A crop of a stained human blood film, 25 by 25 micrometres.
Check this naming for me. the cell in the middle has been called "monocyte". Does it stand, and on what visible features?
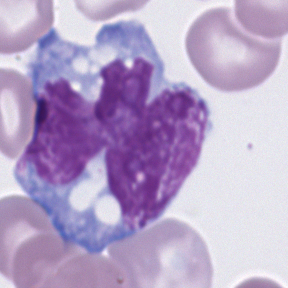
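Let's look first: the outline is irregular and angular rather than round, and red cells touch its lower edge. The nucleus is folded into broad lobes, not split into thin segments joined by strands. The cytoplasm is pale greyish-blue, holds several clear round vacuoles, and shows no coarse coloured granules.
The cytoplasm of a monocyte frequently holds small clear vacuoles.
Those vacuoles speak for monocyte.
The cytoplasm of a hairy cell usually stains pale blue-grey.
So the colour here would suit either name.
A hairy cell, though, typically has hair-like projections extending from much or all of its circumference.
The edge you see is irregular and angular, and that speaks against hairy cell. So yes, monocyte fits this cell.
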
